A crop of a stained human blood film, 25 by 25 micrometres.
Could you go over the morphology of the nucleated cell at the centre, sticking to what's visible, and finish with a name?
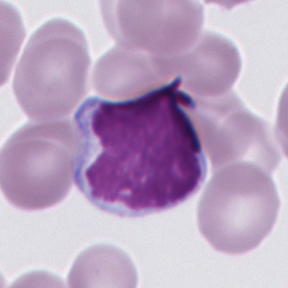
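Pale blue cytoplasm. Cytoplasmic rim wider on left side than on right. Shallow notch on left border of nucleus. Thin pointed projection from upper right edge of cell. Name: large granular lymphocyte.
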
